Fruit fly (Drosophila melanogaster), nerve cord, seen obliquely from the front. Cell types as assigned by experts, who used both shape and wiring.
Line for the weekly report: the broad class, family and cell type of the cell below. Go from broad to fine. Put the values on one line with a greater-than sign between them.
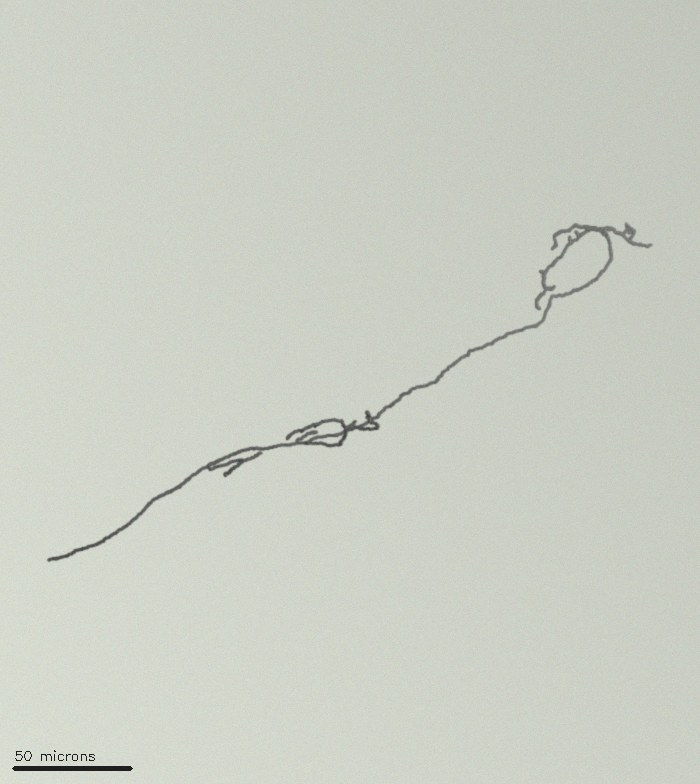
descending neuron > DNb > DNb03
